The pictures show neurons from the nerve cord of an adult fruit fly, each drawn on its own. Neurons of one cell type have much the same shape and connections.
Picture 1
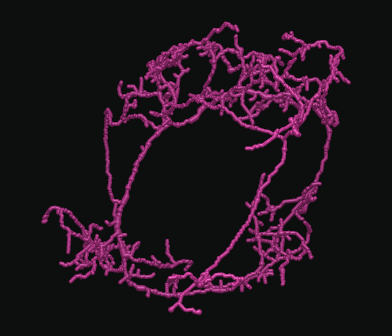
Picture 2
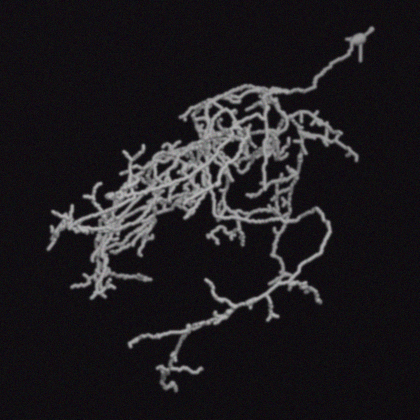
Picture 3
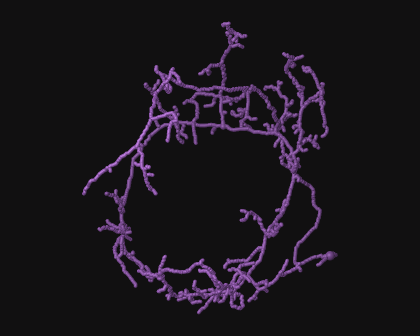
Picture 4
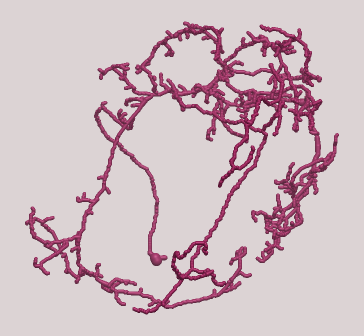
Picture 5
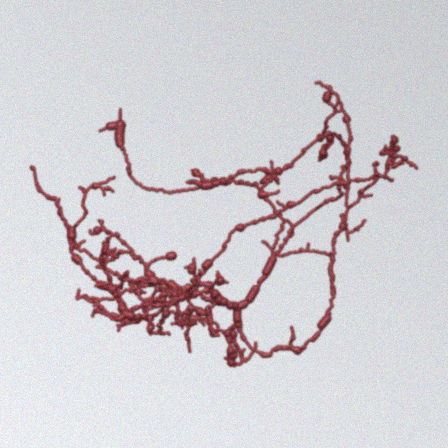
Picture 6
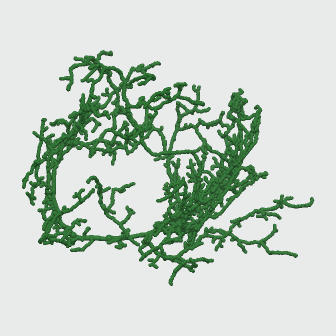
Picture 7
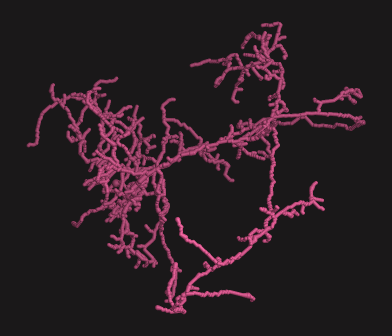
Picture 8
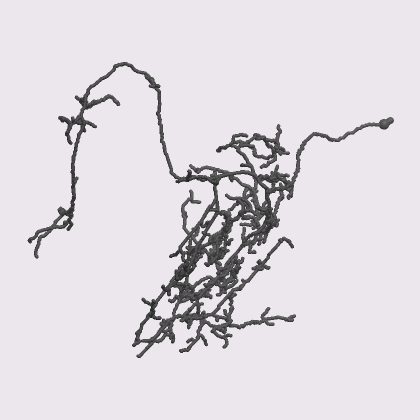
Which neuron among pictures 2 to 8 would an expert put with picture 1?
4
